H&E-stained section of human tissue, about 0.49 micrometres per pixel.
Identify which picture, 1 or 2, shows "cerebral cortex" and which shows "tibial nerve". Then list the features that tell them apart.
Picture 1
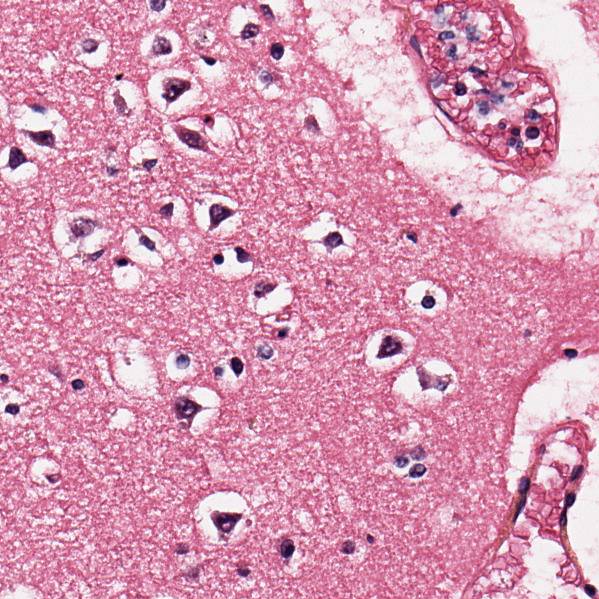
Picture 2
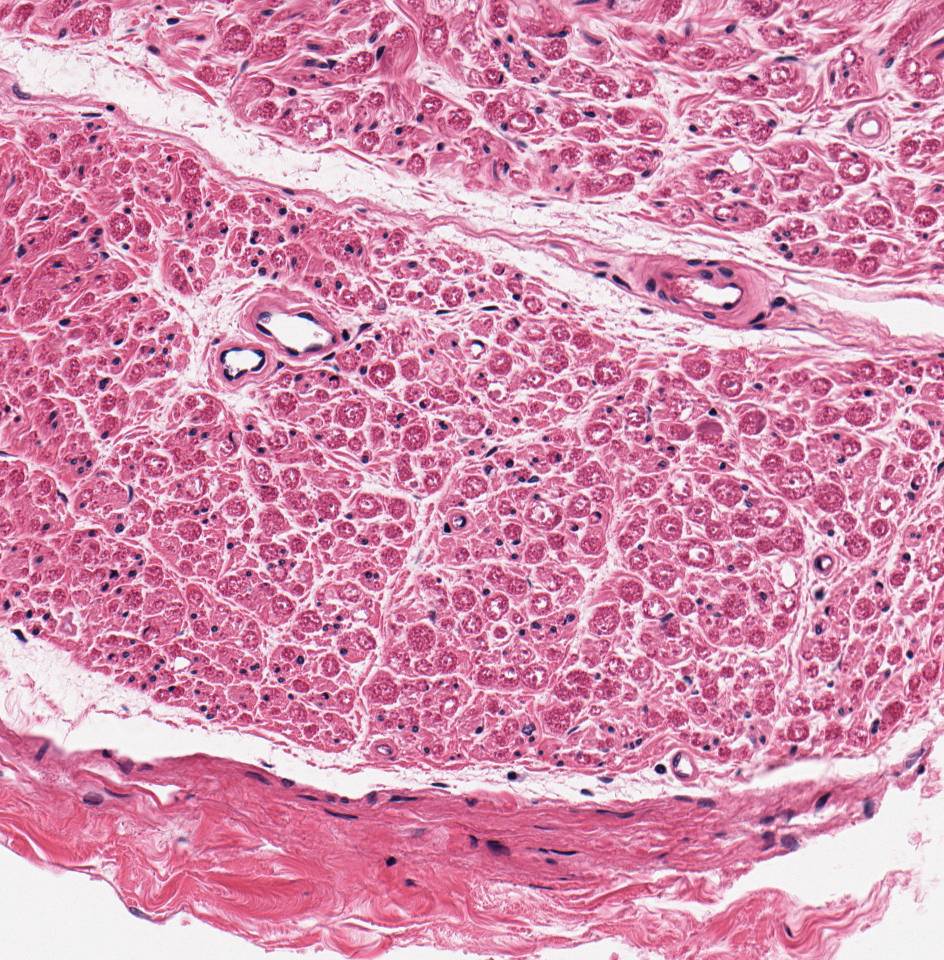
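Identity: cerebral cortex in picture 1, tibial nerve in picture 2. Background: picture 1 is mostly a pink, finely granular, vacuolated matrix with cells scattered singly; picture 2 has a main band of rounded to polygonal profiles, as if fibres were cut across. Profile interiors: many finely stippled pink, some with a small clear space near the centre. Nuclei: in picture 1, small round dark nuclei with little visible cytoplasm lie among larger cells; in picture 2, small dark nuclei sit in the narrow spaces between profiles.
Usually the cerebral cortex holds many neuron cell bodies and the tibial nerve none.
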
